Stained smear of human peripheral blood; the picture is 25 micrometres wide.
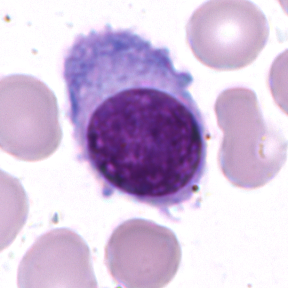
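Plasma cell at the centre of a stained peripheral blood smear. Its irregular outline has cytoplasm spreading well beyond the nucleus toward the upper left. The nucleus lies off-centre, toward the lower right. The ragged border bears fine fringe-like projections; no distinct coloured granules appear.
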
